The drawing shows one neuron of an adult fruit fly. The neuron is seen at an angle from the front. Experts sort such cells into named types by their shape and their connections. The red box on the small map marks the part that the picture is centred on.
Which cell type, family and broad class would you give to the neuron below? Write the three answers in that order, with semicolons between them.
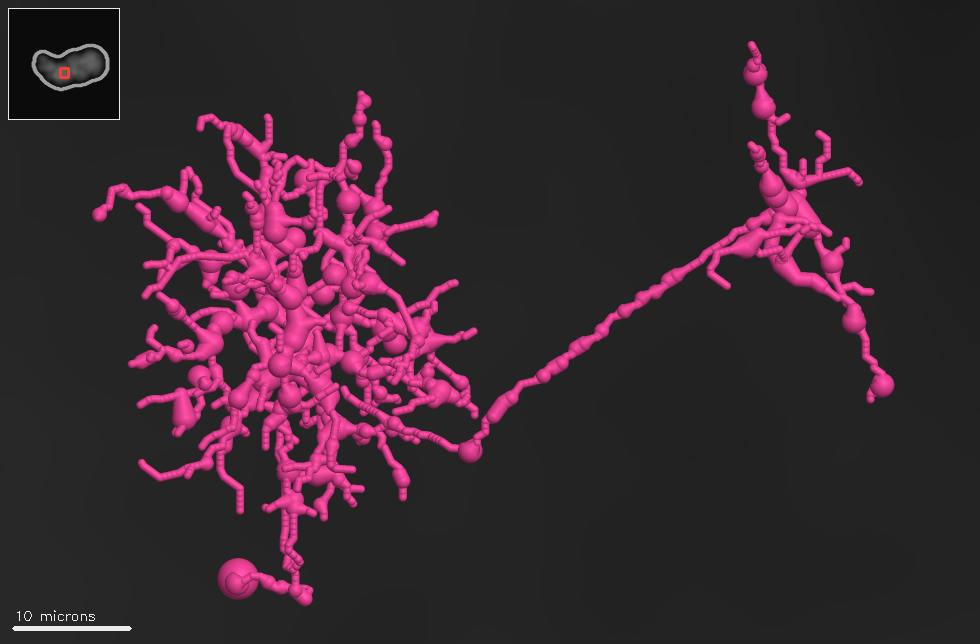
Tlp12; Tlp; optic-lobe intrinsic neuron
